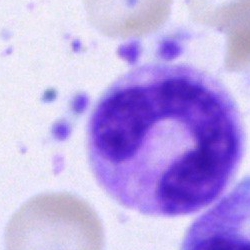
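Band neutrophil in a stained bone marrow smear: the cell in the middle has a round, smooth outline. Its nucleus looks like a thick curved band, shaped like a horseshoe and open toward the lower left. The chromatin is dark purple, and I see coarse, clumped darker patches within it. Pale lilac cytoplasm fills the centre enclosed by the curve of the nucleus.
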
